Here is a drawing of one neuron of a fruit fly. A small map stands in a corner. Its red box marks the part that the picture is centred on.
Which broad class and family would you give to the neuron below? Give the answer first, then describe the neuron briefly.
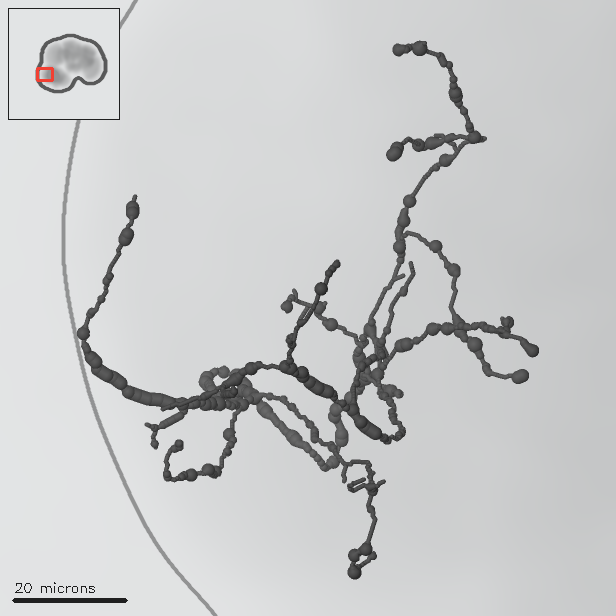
Its broad class is sensory neuron entering the nerve cord. The name of its family is class mechanosensory proprioceptive. No cell body is drawn. By the scale bar it is about 95 microns tall in this view.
